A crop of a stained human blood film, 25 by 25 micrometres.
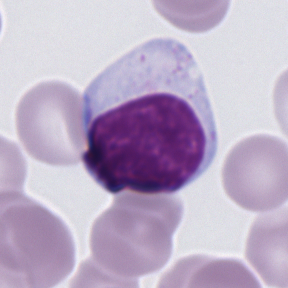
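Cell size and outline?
About 13 micrometres across; narrows toward the top.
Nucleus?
Single rounded mass, no lobes, about 11 by 9 micrometres, filling about 60% of the cell's area, toward the bottom of the cell.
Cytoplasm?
Pale blue, with sparse fine reddish-purple granules.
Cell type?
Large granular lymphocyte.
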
